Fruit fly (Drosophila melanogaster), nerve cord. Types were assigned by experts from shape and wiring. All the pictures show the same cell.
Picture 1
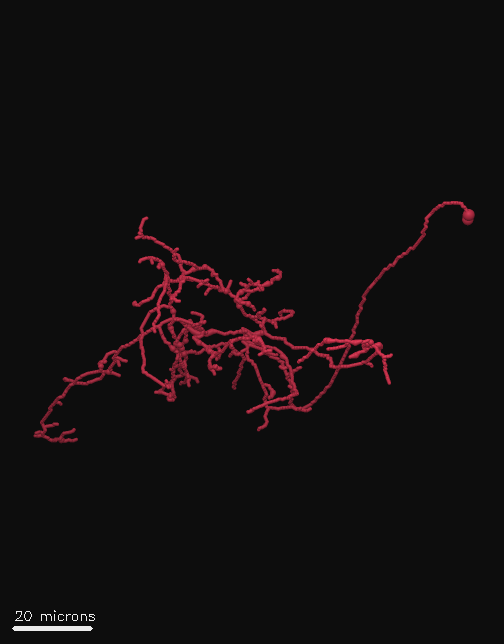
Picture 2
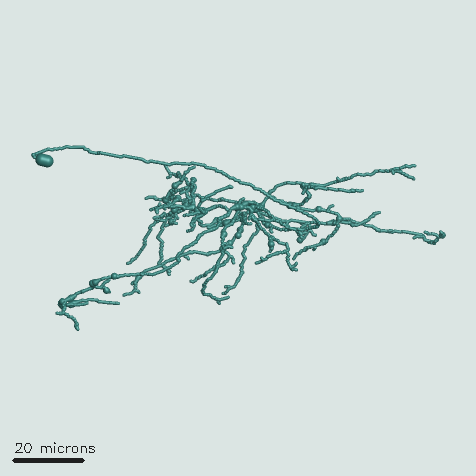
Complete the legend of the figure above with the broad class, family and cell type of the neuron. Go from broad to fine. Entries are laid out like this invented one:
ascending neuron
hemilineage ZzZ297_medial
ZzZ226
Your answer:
nerve-cord intrinsic neuron
hemilineage 11B
IN11B023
